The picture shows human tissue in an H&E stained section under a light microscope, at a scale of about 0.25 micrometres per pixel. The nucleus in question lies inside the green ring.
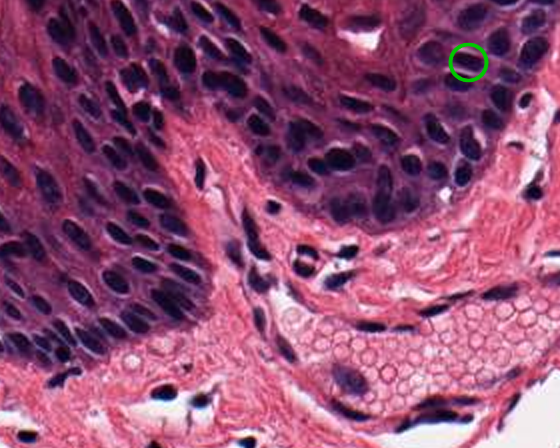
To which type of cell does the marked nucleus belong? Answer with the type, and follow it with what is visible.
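Squamous epithelial cell. The nucleus is oval and stains dark purple, fairly evenly throughout. The nucleus is about the same size as the nuclei of the neighbouring cells.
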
